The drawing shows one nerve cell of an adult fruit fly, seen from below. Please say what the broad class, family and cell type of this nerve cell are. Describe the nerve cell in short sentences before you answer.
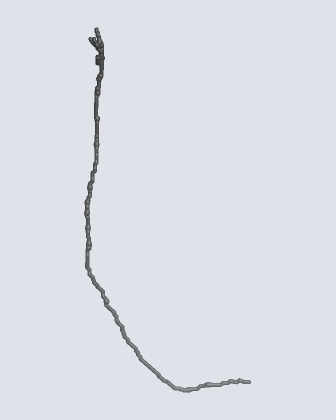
No cell body is drawn. It has a dozen or fewer branch ends. This is an optic-lobe intrinsic neuron. Its family is L. It is of cell type L4.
